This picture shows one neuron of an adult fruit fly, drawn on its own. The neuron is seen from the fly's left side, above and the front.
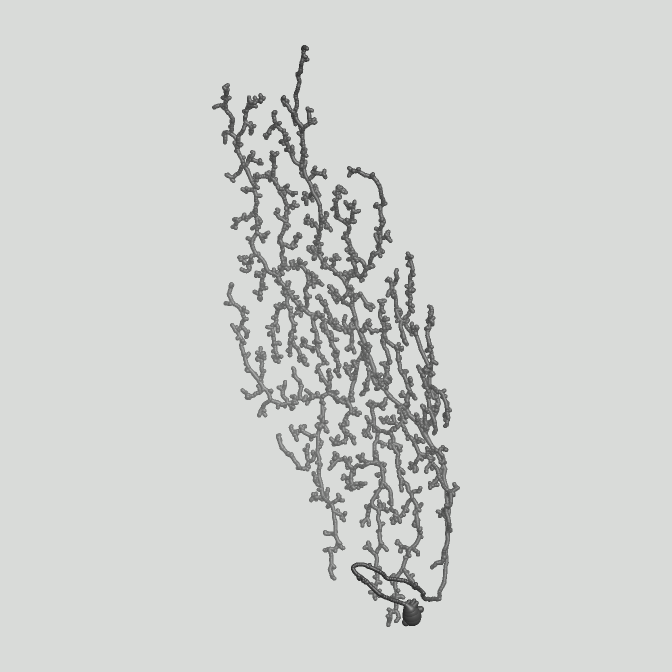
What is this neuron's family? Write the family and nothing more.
Li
